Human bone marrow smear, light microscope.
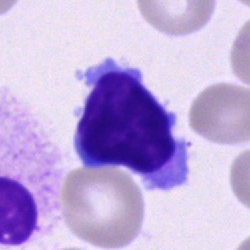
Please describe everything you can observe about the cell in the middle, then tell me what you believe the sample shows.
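Right at the top edge you've got small ragged cytoplasmic projections sticking out. Otherwise the nucleus fills most of the cell, with dark purple chromatin that looks dense, and there's only scant cytoplasm. That's a lymphocyte.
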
